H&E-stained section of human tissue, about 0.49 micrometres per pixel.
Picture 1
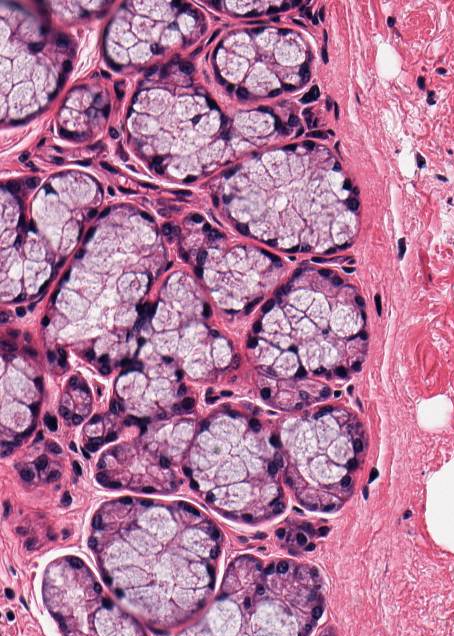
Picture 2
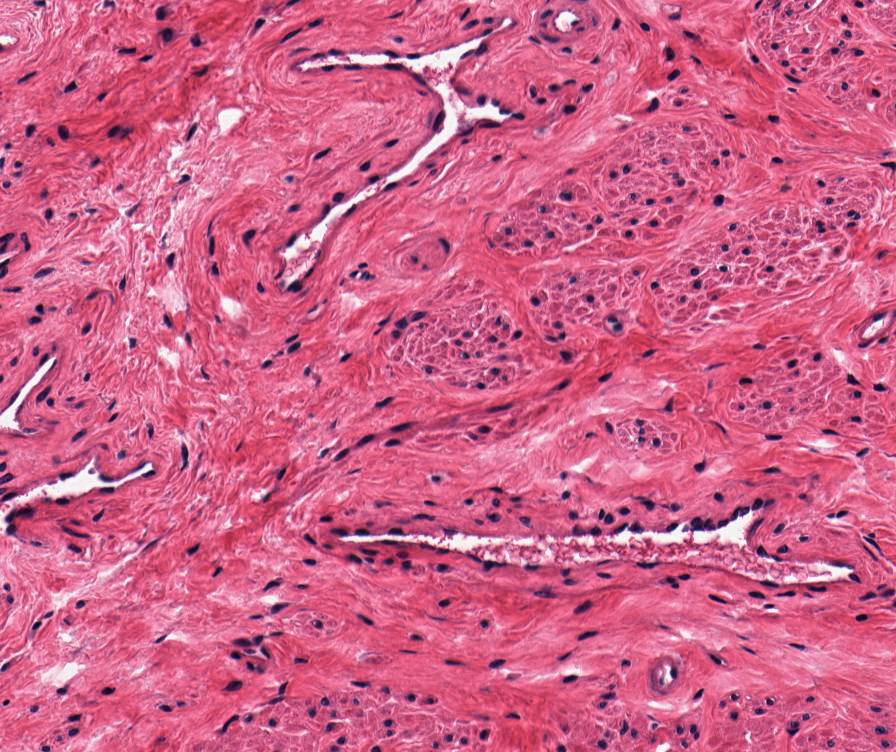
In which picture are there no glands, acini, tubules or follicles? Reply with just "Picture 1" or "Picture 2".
Picture 2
